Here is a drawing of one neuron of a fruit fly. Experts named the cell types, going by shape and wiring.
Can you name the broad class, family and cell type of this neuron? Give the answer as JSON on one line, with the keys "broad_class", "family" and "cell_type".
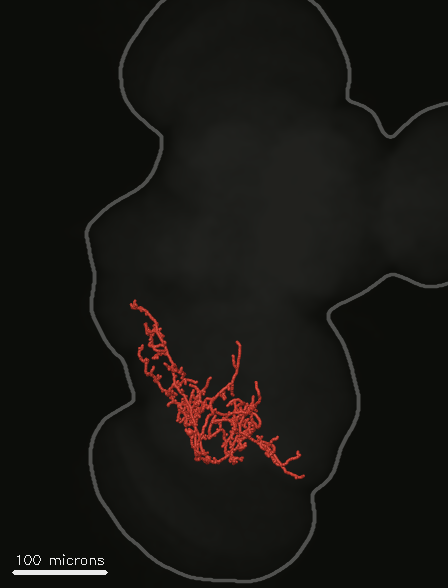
{"broad_class": "central-brain intrinsic neuron", "family": "hemilineage VLPa1_lateral", "cell_type": "AVLP299_d"}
